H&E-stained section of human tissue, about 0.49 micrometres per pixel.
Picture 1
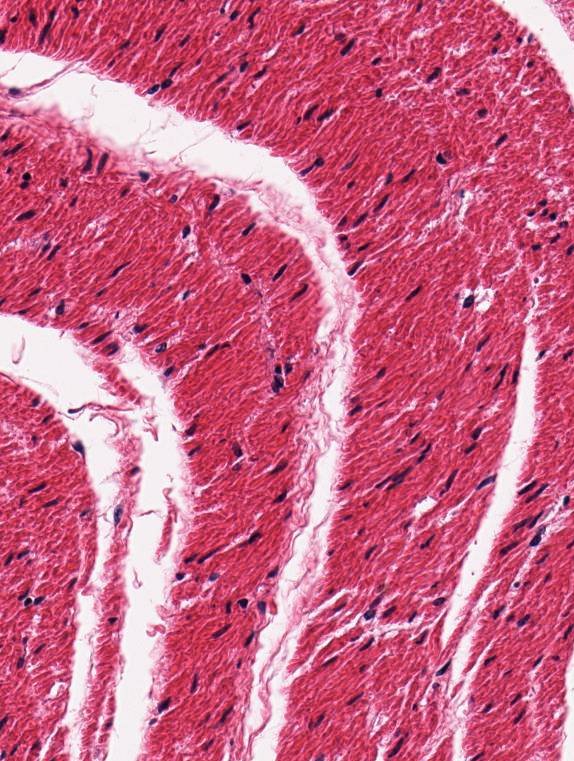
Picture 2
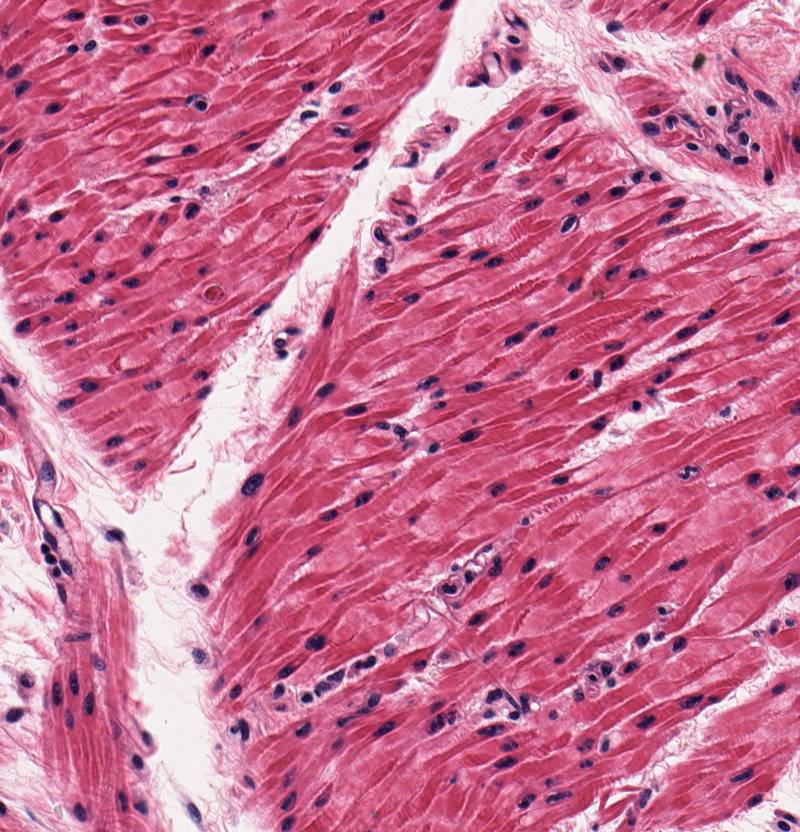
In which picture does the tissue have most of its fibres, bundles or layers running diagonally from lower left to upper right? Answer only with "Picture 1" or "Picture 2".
Picture 2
